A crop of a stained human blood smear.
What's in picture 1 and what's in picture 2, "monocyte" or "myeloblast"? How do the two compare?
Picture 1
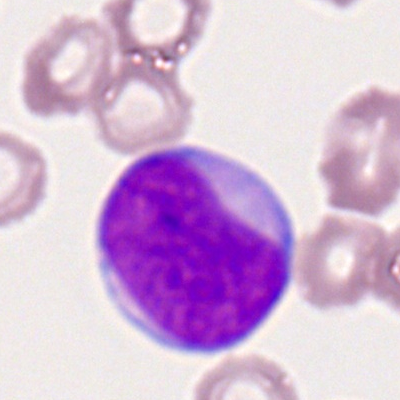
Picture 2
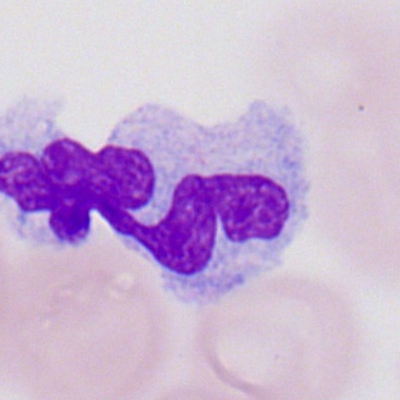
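Picture 1: myeloblast. Picture 2: monocyte. In the myeloblast the nucleus fills most of the cell, and its purple chromatin is mottled with darker clumps.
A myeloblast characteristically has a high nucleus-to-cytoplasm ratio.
The monocyte's nucleus is instead a long, twisted, folded band of connected lobes stretching across the cell, its deep purple chromatin fairly dense with only faint lighter mottling.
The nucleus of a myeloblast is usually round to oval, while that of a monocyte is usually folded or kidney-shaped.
No nucleoli are visible in the monocyte's nucleus.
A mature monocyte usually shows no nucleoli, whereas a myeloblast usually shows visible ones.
Around the monocyte's nucleus lies a moderate amount of pale blue-grey cytoplasm with only a fine, faint, dusty granularity and no coarse granules.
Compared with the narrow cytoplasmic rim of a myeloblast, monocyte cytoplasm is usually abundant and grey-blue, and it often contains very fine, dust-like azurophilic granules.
The myeloblast's cytoplasm shows neither granules nor vacuoles. Outlines differ as well: round and smooth, without surface projections, in the myeloblast; irregular, with ragged, frayed-looking edges, in the monocyte.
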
